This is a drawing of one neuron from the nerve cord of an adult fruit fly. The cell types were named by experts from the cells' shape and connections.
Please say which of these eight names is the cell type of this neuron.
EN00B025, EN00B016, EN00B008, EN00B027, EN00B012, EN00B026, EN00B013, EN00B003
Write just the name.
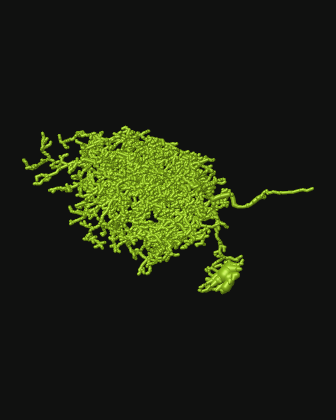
EN00B003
